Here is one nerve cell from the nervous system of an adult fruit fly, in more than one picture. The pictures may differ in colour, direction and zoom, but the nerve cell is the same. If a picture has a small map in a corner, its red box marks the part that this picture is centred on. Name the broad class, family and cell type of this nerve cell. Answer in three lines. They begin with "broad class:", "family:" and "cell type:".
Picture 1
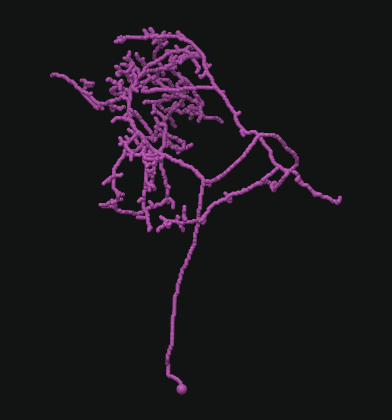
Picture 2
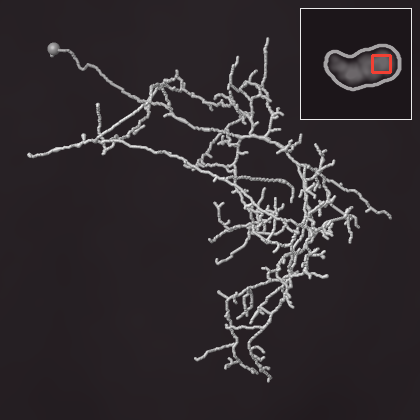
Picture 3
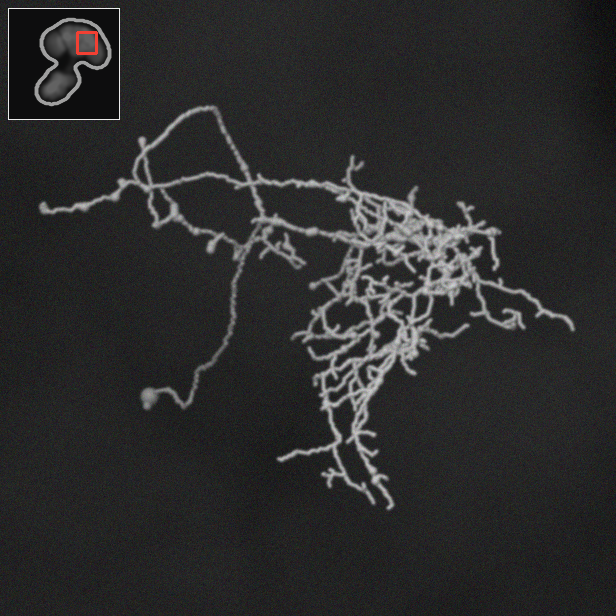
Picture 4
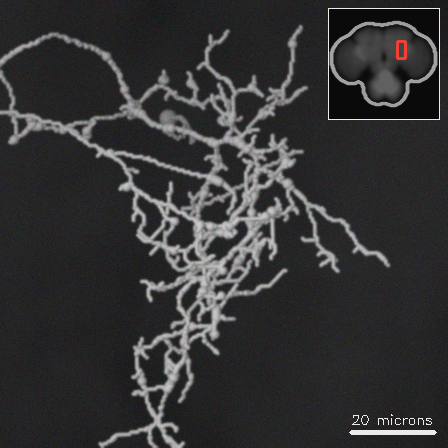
broad class: central-brain intrinsic neuron
family: hemilineage DL1_ventral
cell type: AVLP526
